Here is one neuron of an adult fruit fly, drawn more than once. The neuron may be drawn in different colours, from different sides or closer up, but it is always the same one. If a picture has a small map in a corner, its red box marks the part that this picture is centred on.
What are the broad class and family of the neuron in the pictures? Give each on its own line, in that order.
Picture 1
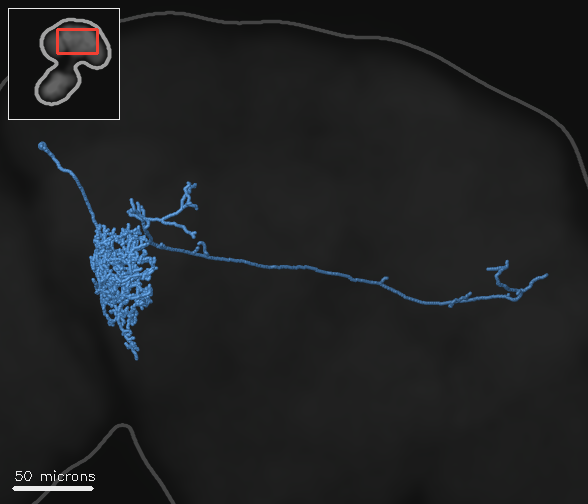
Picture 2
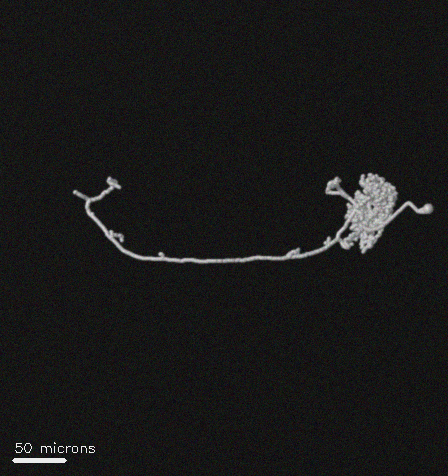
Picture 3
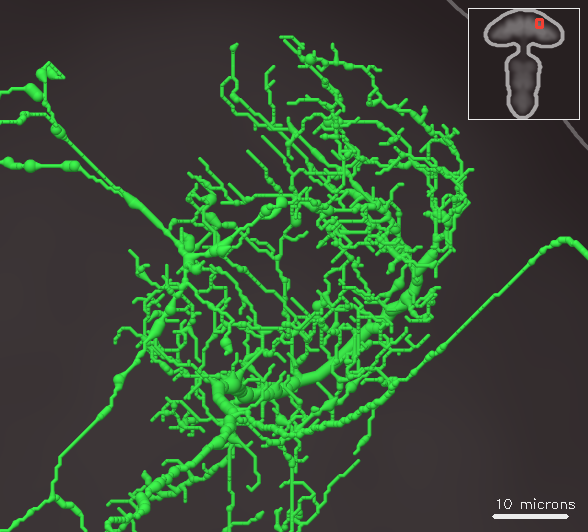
central-brain intrinsic neuron
hemilineage VLPl&d1_lateral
